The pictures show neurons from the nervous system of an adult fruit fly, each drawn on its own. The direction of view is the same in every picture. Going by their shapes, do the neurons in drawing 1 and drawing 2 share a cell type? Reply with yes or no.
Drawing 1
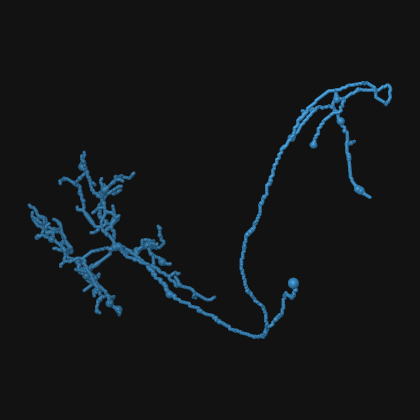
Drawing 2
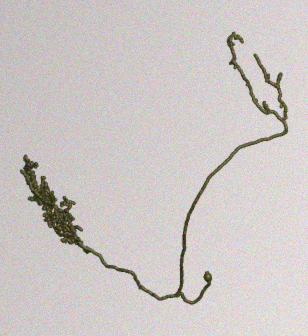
no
